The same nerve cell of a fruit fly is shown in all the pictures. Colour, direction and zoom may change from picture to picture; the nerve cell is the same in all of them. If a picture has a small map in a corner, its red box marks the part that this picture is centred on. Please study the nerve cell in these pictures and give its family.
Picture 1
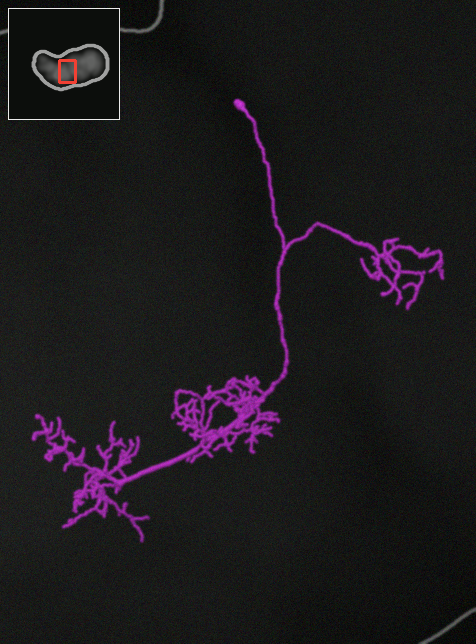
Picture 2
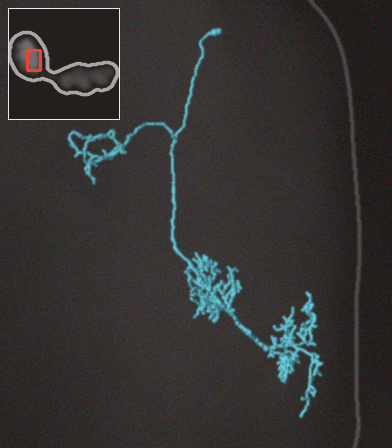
hemilineage VPNd1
